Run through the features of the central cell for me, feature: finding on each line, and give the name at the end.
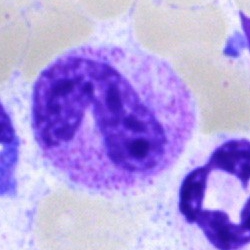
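Nucleus: thick curved band, bent into an upside-down U
Notch: pale, entering from below
Chromatin: coarse and clumped, with darker patches within
Cytoplasm: moderate amount, pale pink, surrounding the nucleus
Granules: fine, pinkish-violet, throughout the cytoplasm
Name: band neutrophil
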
